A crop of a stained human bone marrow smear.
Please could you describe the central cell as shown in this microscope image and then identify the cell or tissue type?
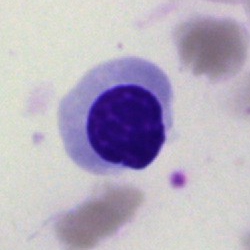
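First, the nucleus lies off-centre, toward the lower right of the cell. Second, its chromatin is dense, dark purple and coarsely clumped, with no nucleolus visible. Third, the cytoplasm shows no granules. The cell is an erythroblast.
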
